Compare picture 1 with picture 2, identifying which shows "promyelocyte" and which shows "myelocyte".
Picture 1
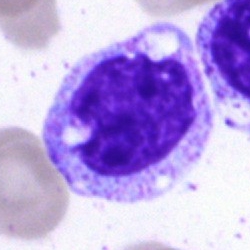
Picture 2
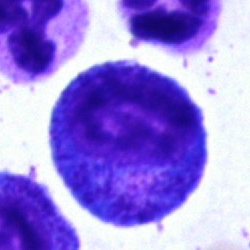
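Picture 1 shows a myelocyte; picture 2 shows a promyelocyte. The outline of the myelocyte is roughly oval, while the promyelocyte is round with a fairly smooth edge. The cytoplasm of the myelocyte is pale lilac-blue, whereas that of the promyelocyte stains deep blue.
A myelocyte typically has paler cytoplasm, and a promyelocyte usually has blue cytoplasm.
In the myelocyte the chromatin is deep purple with a patchy, clumped texture. The myelocyte contains clear vacuoles, the largest sitting at the top of the cell, while no vacuoles are visible in the cytoplasm of the promyelocyte. Part of another nucleated cell lies at the upper right corner of picture 1, and parts of three other nucleated cells sit at the corners of picture 2 without touching the promyelocyte.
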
